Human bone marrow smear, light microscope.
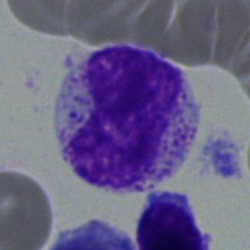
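Metamyelocyte: see how its nucleus is indented on the left side. Within that nucleus the chromatin is dense and dark purple, broken by small paler patches. Now move to the cytoplasm, which is pale greyish-blue and holds scattered dark purple granules.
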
